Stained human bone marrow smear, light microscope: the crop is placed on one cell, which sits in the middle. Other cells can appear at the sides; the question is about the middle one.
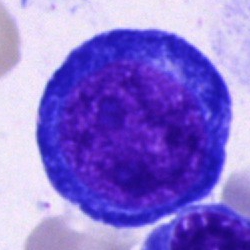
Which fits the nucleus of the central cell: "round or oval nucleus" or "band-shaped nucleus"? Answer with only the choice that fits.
Round or oval nucleus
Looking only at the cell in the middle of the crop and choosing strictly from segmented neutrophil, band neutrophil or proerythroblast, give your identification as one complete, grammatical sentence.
Here the cell in the middle is a proerythroblast.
